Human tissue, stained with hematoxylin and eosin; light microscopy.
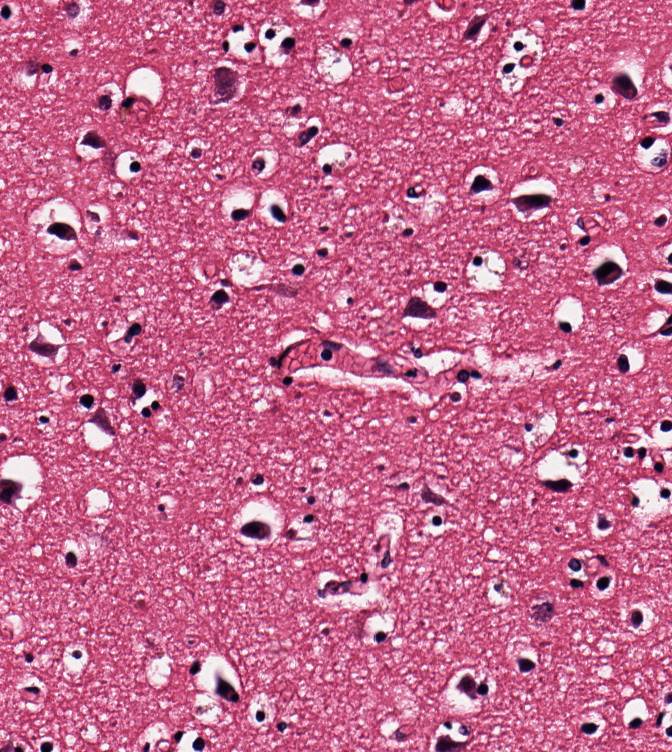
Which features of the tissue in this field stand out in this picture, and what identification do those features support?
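Numerous small, round, dark-staining nuclei are scattered evenly across the whole field. Most of these cells show little or no visible cytoplasm around the nucleus. The pink background is riddled with tiny clear vacuoles, giving it a sieve-like appearance. A second small, thin-walled vessel segment lies in the lower middle. The tissue is cerebral cortex.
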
